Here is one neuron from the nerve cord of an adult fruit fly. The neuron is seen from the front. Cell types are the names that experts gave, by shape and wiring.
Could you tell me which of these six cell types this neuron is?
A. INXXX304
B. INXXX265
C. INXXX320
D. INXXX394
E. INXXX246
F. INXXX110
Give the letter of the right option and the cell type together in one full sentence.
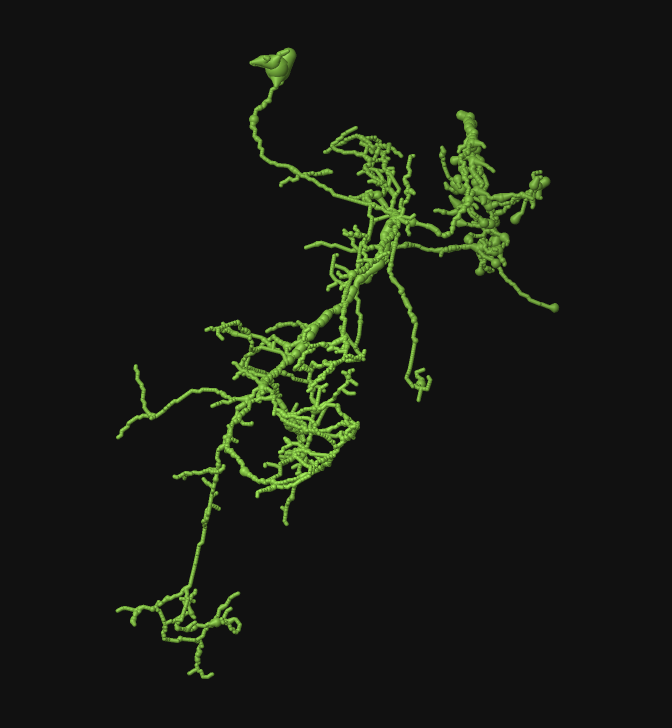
The neuron is a member of cell type INXXX304, given in option A.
